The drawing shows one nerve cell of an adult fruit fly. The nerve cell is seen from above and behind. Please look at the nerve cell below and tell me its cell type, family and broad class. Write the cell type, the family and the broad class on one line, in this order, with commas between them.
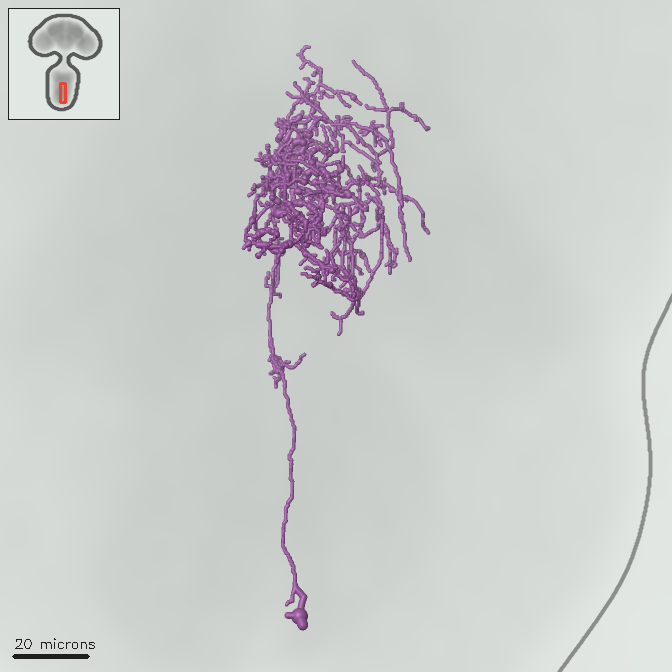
IN02A030, hemilineage 02A, nerve-cord intrinsic neuron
